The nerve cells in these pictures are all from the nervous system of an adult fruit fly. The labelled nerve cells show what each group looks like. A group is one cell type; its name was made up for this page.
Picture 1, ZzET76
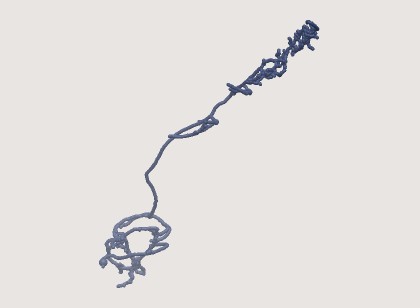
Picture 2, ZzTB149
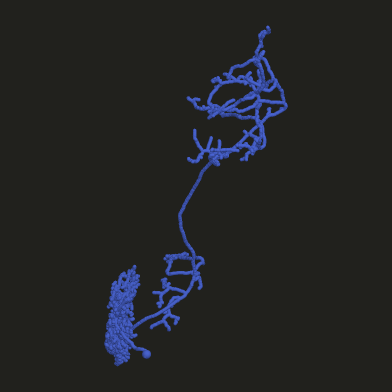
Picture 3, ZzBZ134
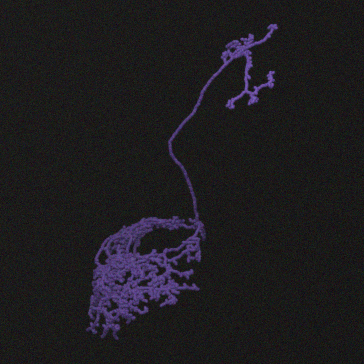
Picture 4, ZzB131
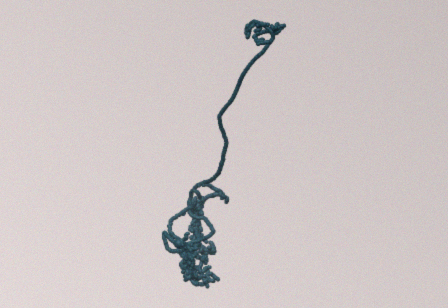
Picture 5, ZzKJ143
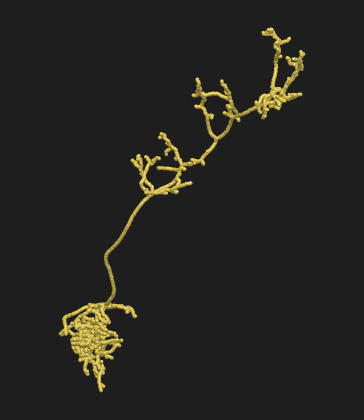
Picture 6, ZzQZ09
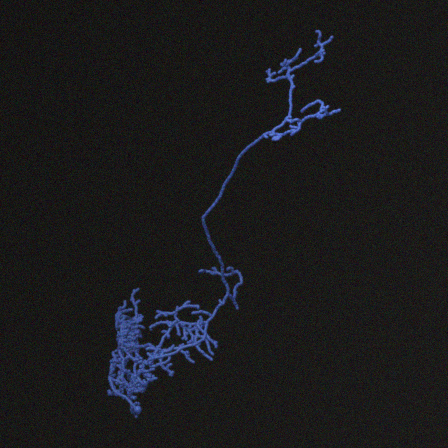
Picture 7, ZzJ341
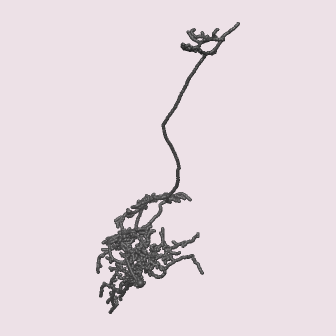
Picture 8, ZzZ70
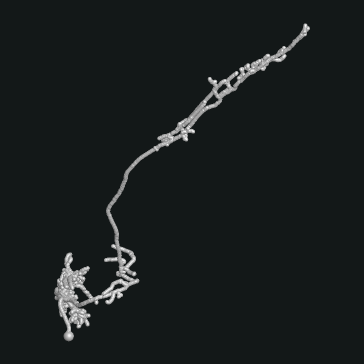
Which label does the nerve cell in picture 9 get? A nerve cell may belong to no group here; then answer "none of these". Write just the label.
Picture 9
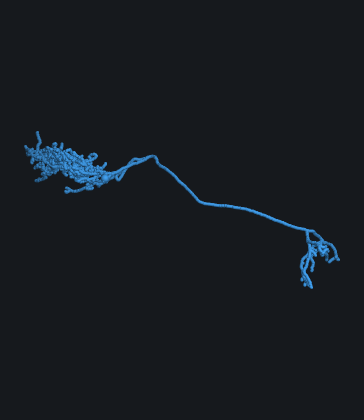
none of these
